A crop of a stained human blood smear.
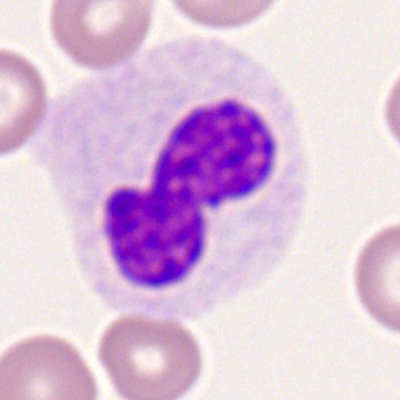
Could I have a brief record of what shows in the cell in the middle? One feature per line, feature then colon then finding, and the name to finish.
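Nucleus position: diagonal, running from lower left to upper right
Chromatin: dark purple and patchy, with paler spots scattered through it
Cytoplasm amount: abundant, surrounding the nucleus on all sides
Cytoplasm colour: pale lilac-grey
Cell type: segmented neutrophil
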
